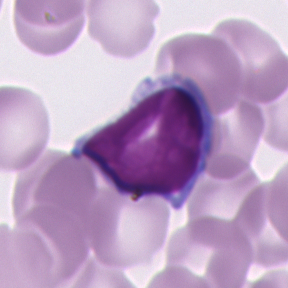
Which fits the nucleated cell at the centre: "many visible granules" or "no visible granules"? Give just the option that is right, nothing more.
No visible granules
